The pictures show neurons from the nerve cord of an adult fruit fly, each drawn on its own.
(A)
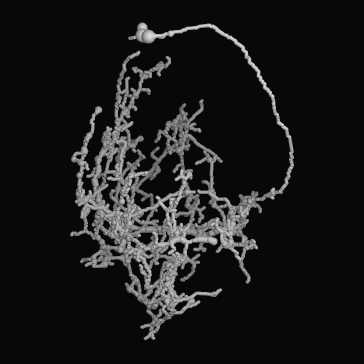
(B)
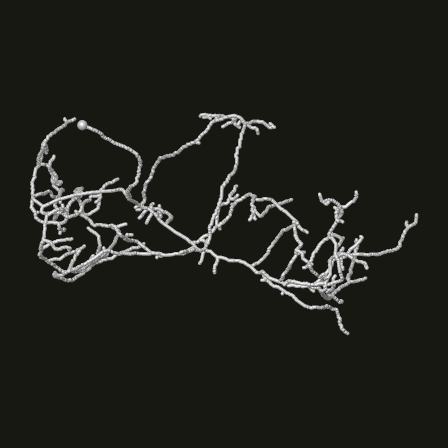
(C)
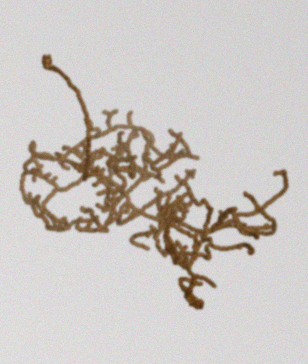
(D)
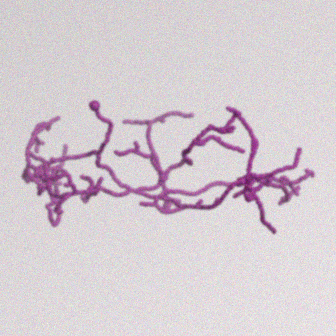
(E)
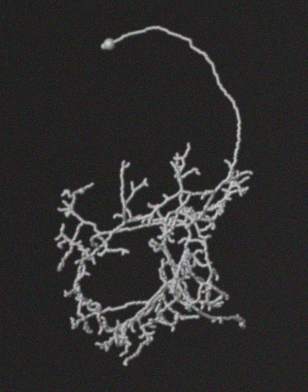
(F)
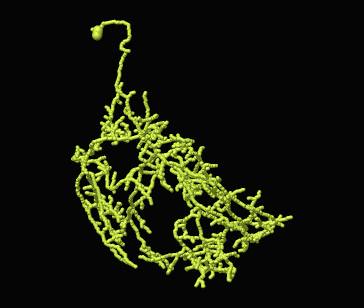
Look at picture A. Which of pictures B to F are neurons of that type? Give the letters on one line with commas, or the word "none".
E, F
